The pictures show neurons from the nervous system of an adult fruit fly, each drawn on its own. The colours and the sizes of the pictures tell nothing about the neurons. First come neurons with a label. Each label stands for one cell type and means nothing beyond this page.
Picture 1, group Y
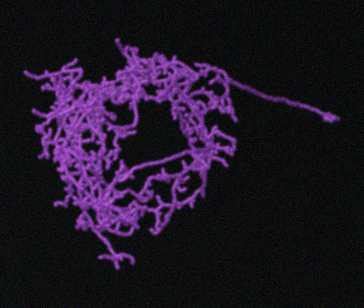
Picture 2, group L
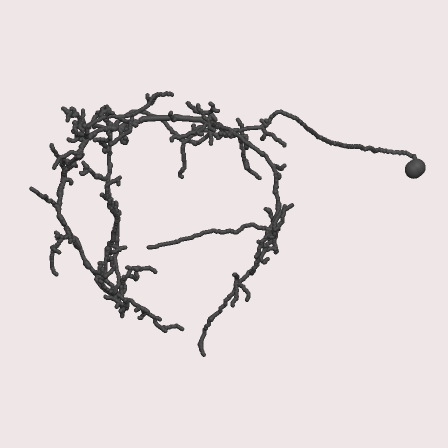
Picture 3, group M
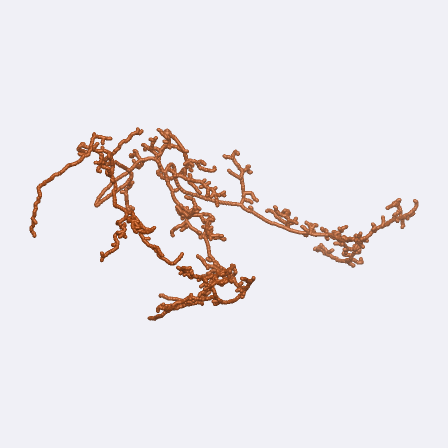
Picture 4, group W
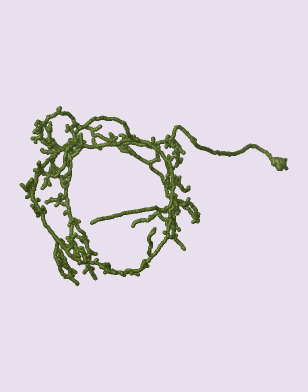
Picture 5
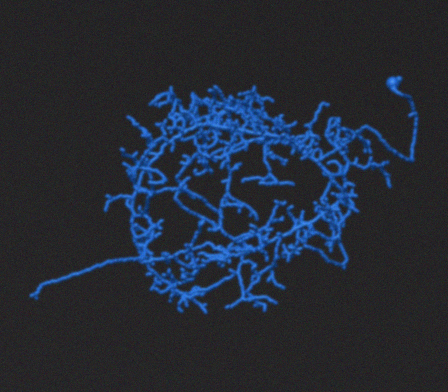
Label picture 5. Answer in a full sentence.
It belongs to group Y.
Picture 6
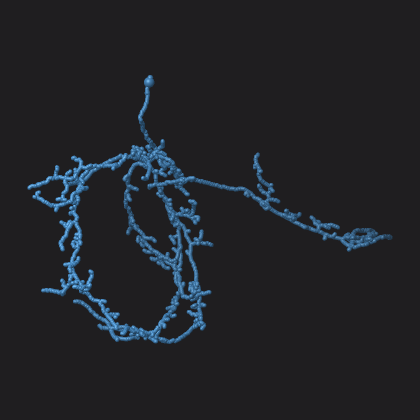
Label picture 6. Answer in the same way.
It belongs to group M.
